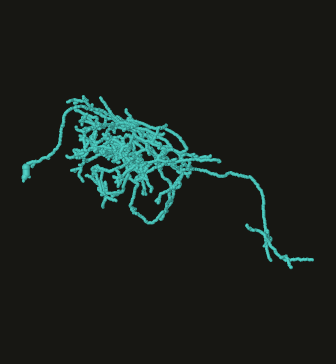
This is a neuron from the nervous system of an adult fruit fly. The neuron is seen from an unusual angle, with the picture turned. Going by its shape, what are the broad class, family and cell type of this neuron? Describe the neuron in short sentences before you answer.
The cell body is on the left of the picture. As drawn here it is wider than it is tall. This is a central-brain intrinsic neuron. The family is hemilineage ALv2. It is of cell type CB3417.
